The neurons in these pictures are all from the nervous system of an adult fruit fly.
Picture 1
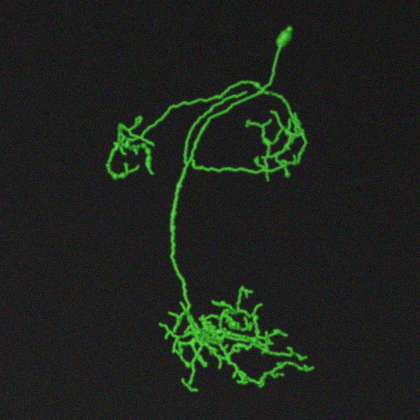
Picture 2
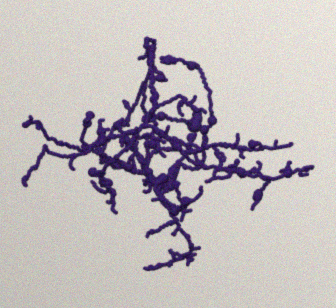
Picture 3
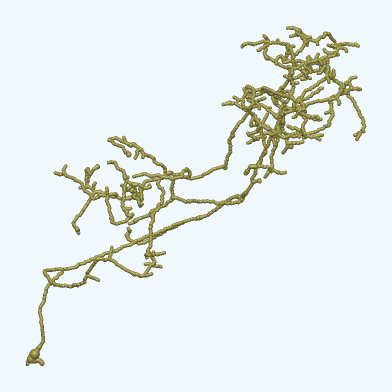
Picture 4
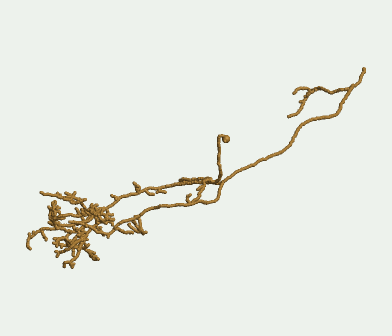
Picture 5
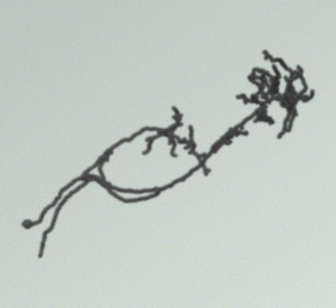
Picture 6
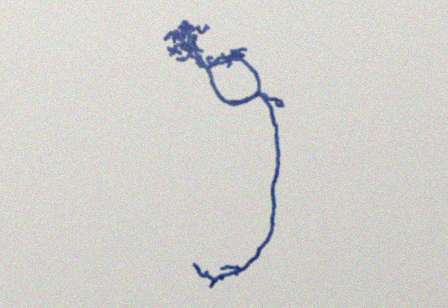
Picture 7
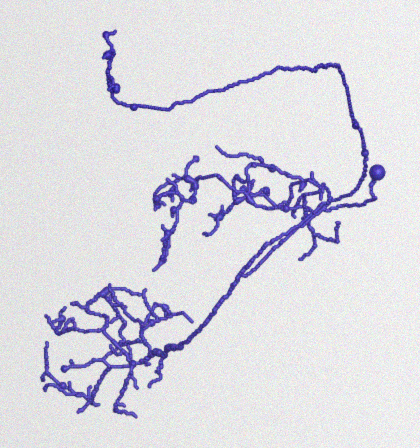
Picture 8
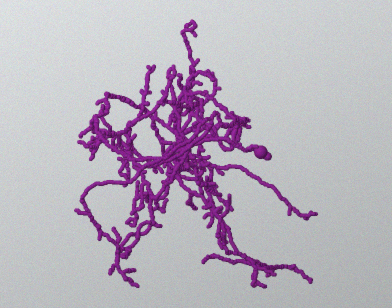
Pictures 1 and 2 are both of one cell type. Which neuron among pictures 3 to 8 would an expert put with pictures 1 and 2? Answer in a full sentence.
Picture 8 shows a neuron of the same cell type.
